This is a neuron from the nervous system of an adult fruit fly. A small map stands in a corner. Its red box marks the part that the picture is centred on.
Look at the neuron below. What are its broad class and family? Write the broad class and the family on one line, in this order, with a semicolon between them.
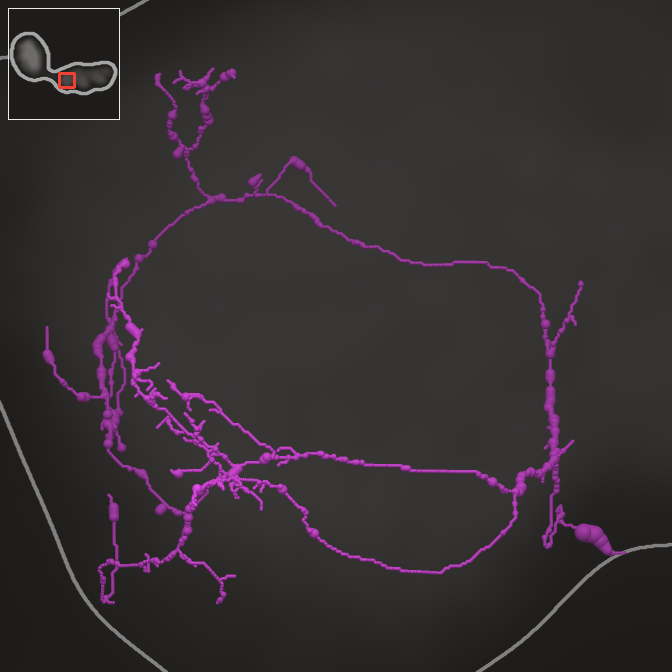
nerve-cord intrinsic neuron; hemilineage 04B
